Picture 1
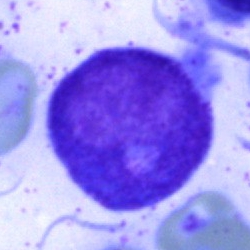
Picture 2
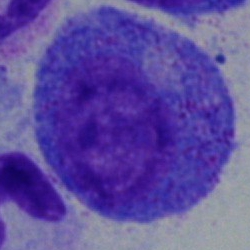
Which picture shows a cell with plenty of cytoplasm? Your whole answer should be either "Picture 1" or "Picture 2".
Picture 2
